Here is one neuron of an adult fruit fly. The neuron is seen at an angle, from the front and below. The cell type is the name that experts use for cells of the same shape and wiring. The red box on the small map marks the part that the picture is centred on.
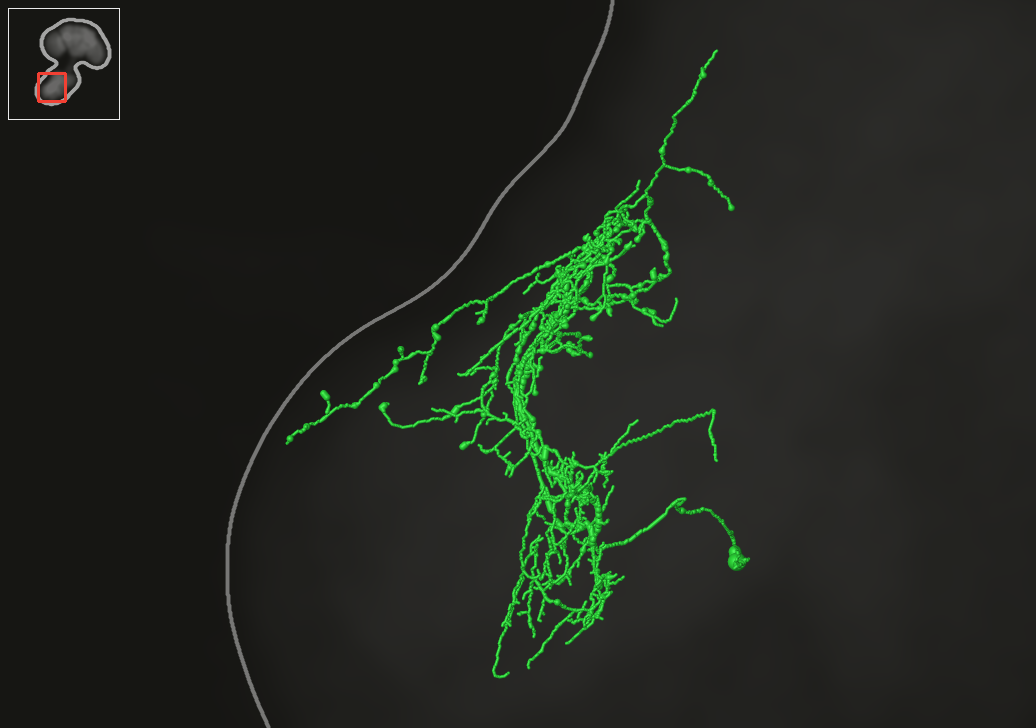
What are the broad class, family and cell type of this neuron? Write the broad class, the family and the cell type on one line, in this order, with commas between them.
nerve-cord intrinsic neuron, hemilineage 01A, IN01A031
